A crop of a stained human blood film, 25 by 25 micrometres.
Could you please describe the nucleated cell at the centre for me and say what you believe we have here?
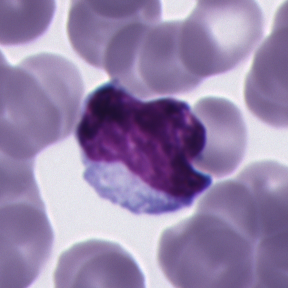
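The nucleus takes up most of this cell, filling its upper part, and its outline is irregular with a deep notch on the right. Chromatin's dark purple and coarsely streaked; the cytoplasm is a crescent along the lower edge. So, a typical lymphocyte.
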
